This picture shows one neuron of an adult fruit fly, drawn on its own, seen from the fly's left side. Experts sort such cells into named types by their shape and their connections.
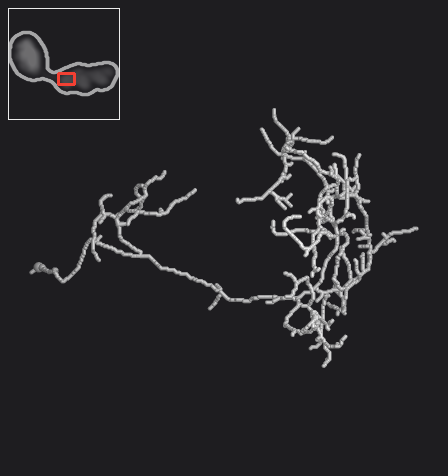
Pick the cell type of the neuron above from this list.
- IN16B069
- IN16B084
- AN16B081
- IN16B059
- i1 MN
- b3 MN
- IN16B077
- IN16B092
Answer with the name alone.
IN16B077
